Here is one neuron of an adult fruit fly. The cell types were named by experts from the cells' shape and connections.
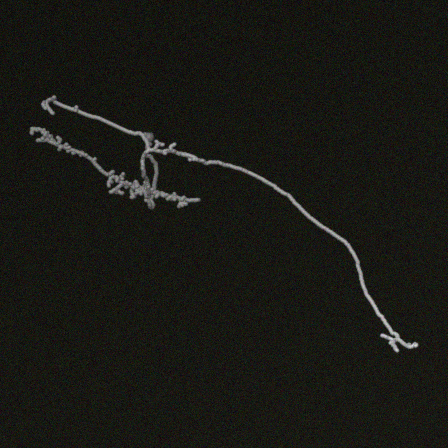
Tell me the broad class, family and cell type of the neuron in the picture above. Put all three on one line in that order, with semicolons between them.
ascending neuron; hemilineage 06A; AN06A080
